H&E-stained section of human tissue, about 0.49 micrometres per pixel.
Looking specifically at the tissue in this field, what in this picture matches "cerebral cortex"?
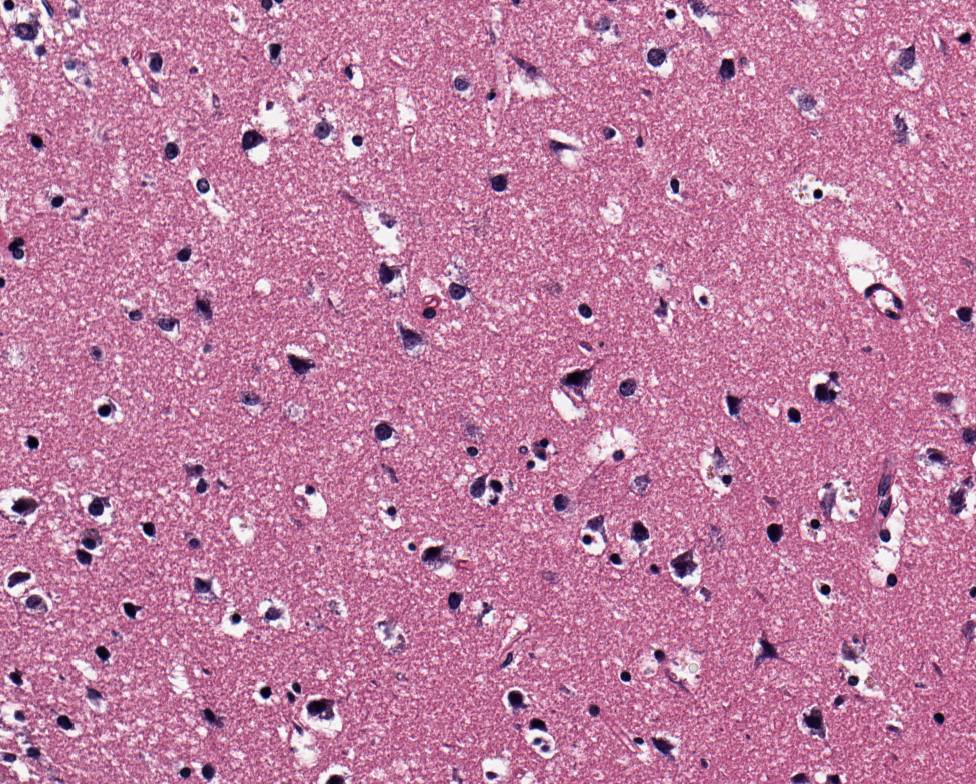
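Taking the points in order, the field is cerebral cortex. First, the pattern: cells lie scattered singly through a continuous pink background, forming no glands, epithelium or other organised units. Second, the cells: numerous small, round, densely dark glial nuclei with scant visible cytoplasm sit between the larger neurons.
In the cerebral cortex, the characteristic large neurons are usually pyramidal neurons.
Third, what is absent: fat cells and muscle fibres appear nowhere in the field. Last, a tiny vessel containing red blood cells lies a little left of centre in the upper half.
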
